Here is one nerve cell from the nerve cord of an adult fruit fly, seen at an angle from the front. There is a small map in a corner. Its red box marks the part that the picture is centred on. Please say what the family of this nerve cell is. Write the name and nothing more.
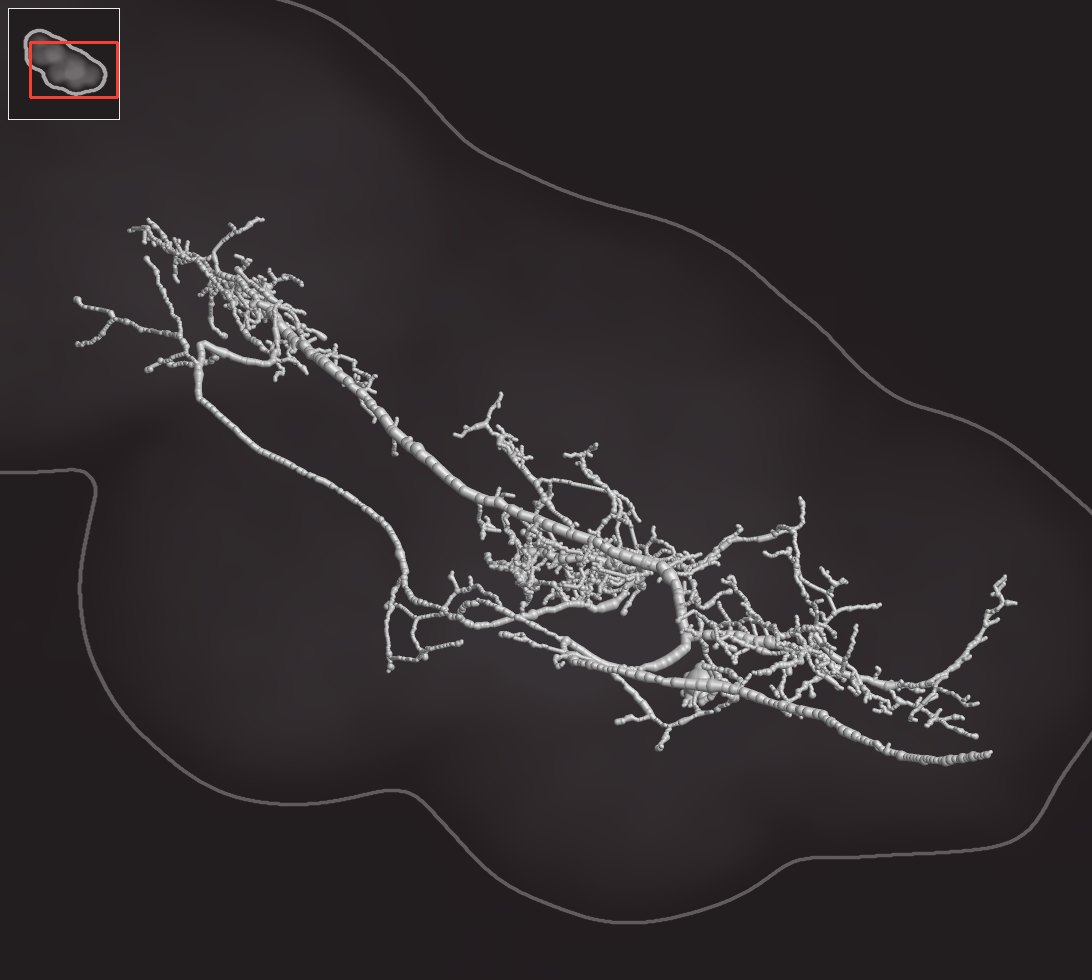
hemilineage 12B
